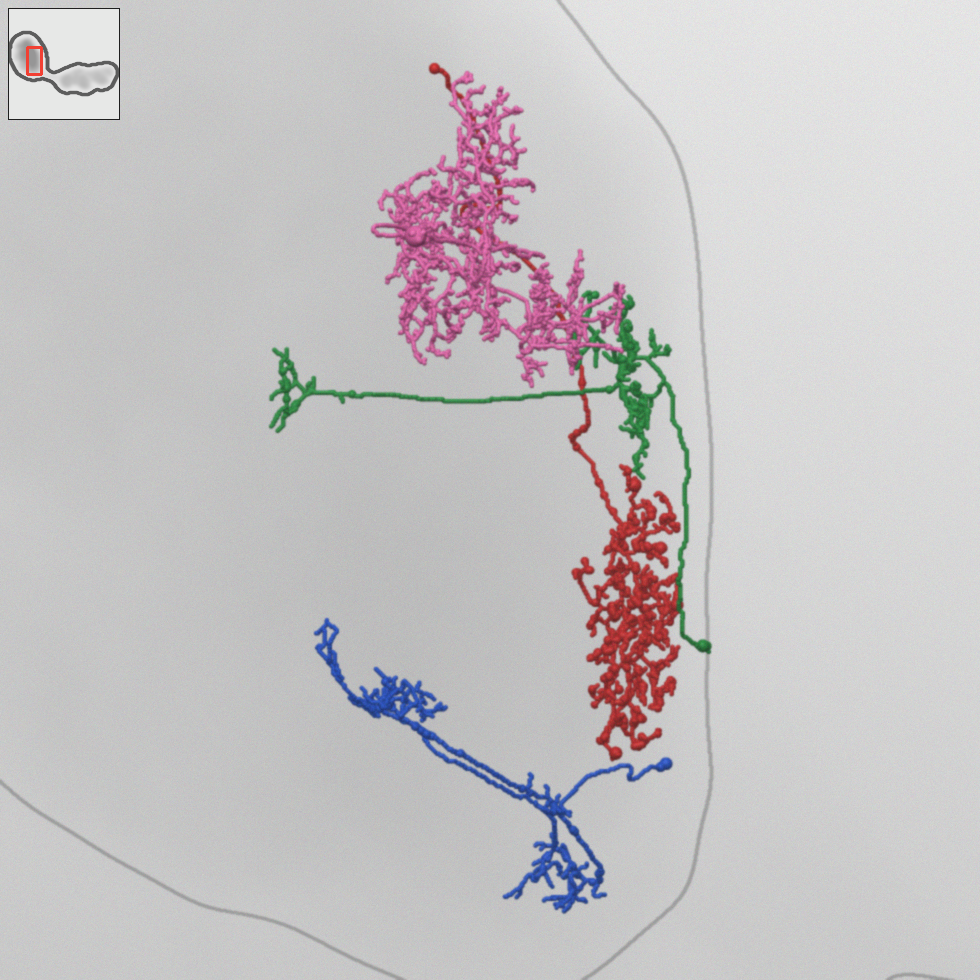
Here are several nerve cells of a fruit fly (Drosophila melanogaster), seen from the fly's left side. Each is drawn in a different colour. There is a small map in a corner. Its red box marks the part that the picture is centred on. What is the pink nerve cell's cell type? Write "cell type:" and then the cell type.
cell type: TmY16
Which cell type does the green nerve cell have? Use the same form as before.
cell type: Y13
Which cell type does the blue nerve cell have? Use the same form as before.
cell type: Y14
